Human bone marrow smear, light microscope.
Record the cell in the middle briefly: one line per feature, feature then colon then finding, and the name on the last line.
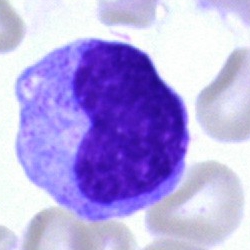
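Nuclear shape: indented, with a notch on the left side facing the cytoplasm
Position: nucleus over in the right part, most of the cytoplasm off to its left
Chromatin: deep purple, fairly dense all through
Outline: a bit irregular, gentle bulges rather than a smooth circle
Name: monocyte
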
